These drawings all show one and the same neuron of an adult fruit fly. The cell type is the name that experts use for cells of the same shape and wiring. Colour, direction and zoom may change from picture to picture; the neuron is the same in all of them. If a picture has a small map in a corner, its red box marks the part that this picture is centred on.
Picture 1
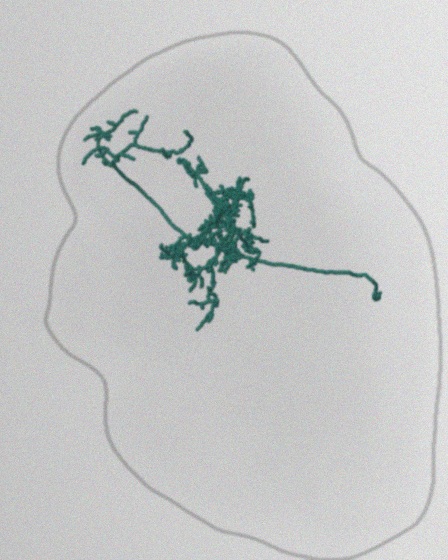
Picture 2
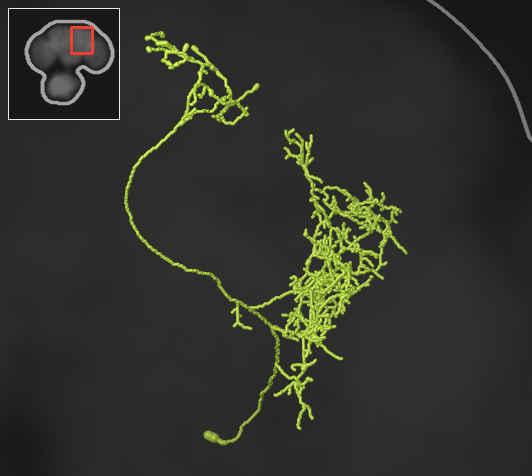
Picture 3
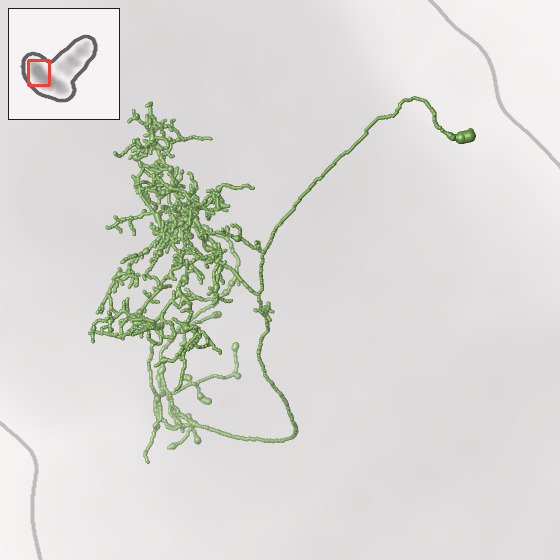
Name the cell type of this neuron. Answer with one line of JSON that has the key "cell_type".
{"cell_type": "AVLP494"}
